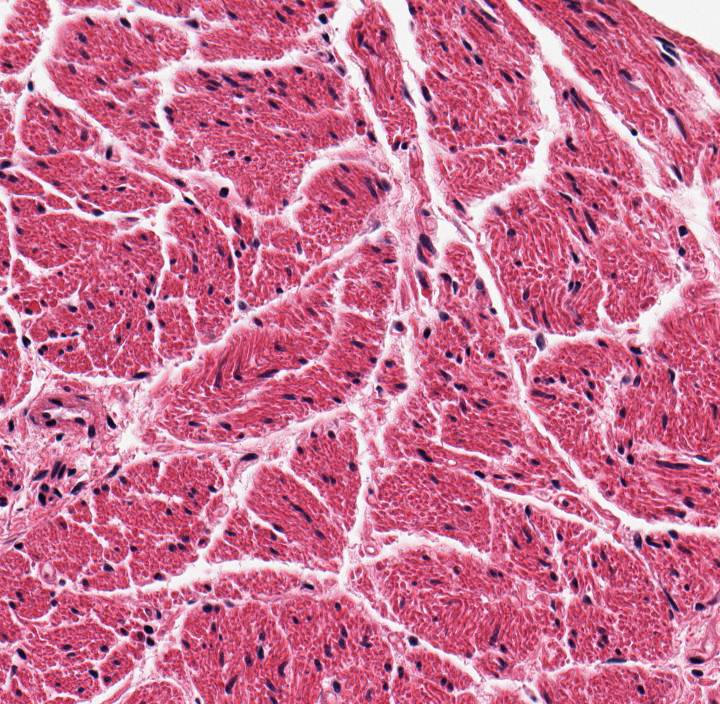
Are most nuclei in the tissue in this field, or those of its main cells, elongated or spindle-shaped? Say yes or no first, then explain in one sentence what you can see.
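Yes. In bundles cut lengthwise the nuclei are dark, elongated and cigar-shaped, lying parallel to the fibres.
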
